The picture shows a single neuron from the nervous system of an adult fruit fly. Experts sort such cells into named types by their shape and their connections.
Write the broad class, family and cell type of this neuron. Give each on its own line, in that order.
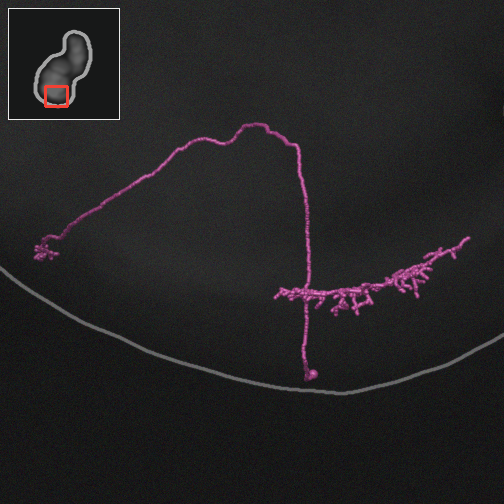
visual projection neuron
MeTu
MeTu3b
